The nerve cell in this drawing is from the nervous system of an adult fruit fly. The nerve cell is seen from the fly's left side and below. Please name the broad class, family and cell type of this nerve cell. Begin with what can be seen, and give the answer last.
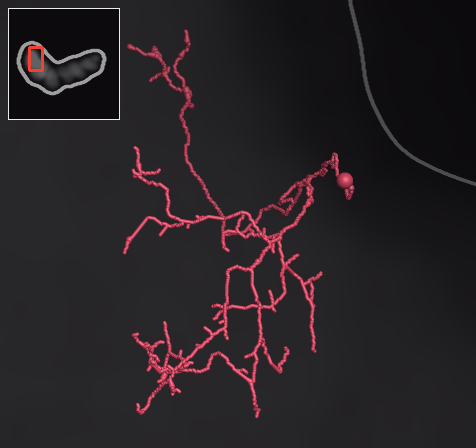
Its cell body lies on the right of the picture. The picture shows dozens of branch ends. It is a visual projection neuron. Its family is hemilineage VLPp&l1_lateral. The cell type is LPT101.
